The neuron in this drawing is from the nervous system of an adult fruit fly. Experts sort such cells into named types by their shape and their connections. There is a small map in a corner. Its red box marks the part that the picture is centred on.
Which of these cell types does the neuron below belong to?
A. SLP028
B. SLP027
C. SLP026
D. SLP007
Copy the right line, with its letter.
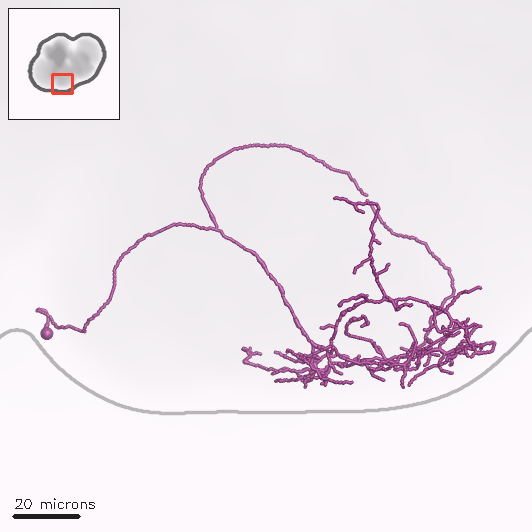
A. SLP028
